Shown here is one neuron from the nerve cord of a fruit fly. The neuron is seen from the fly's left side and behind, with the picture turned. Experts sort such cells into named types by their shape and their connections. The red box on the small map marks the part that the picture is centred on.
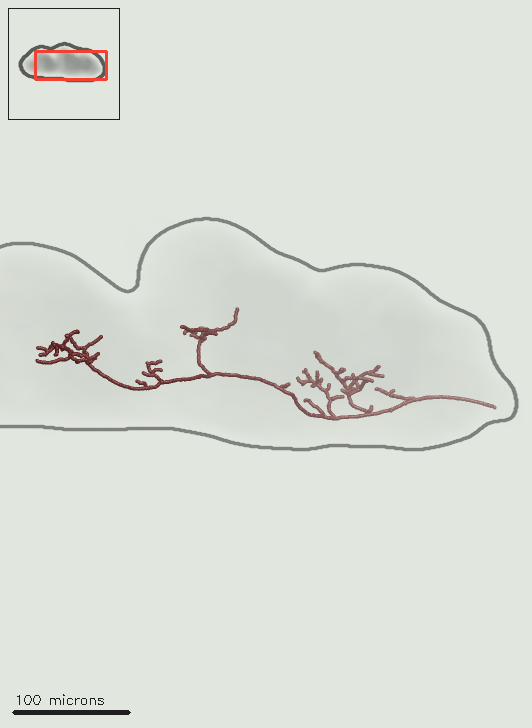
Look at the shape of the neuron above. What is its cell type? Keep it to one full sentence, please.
What this neuron is, by cell type, is DNge006.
